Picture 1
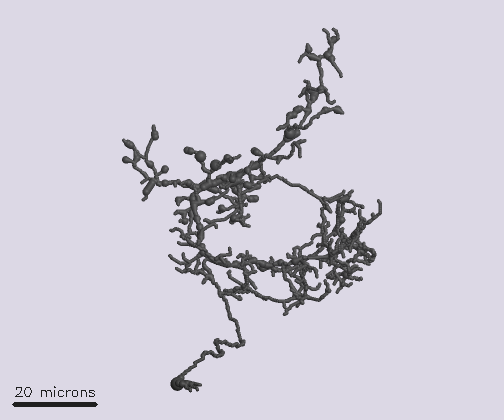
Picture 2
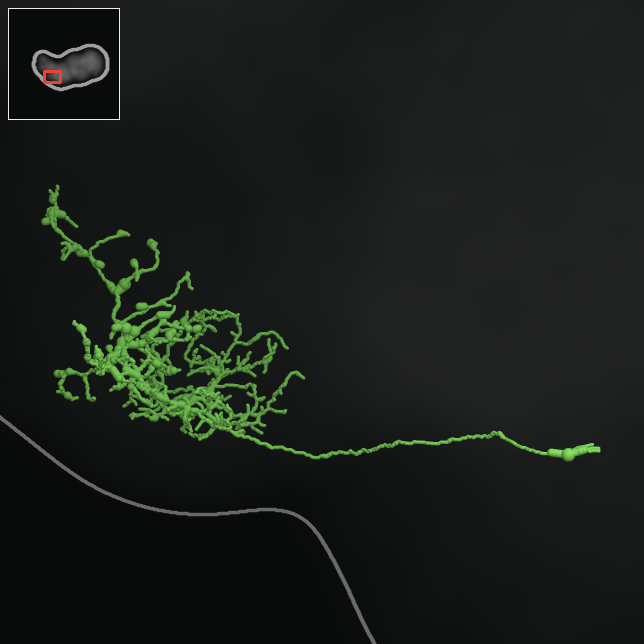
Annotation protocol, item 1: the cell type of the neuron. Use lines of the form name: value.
cell type: IN13B039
